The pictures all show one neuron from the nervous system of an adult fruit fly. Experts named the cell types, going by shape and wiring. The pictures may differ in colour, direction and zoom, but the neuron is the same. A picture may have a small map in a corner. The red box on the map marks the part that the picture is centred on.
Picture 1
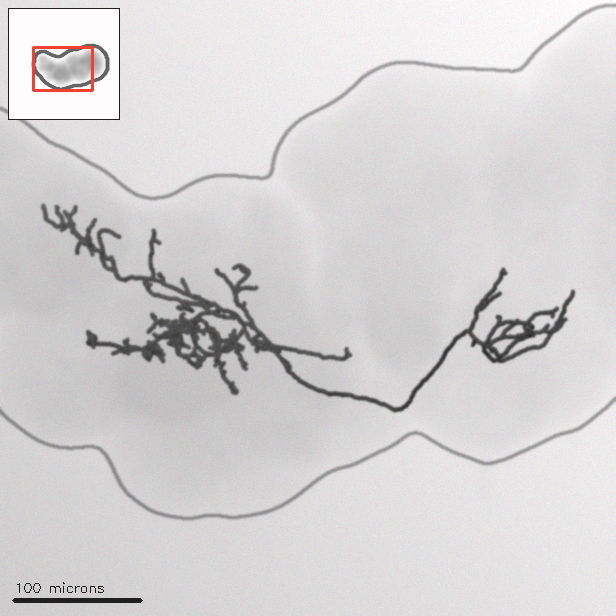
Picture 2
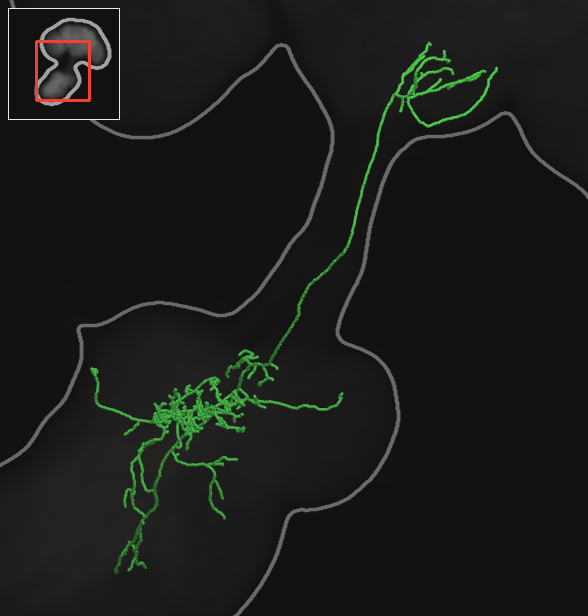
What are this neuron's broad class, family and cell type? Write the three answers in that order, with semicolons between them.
ascending neuron; hemilineage 18B; AN18B053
